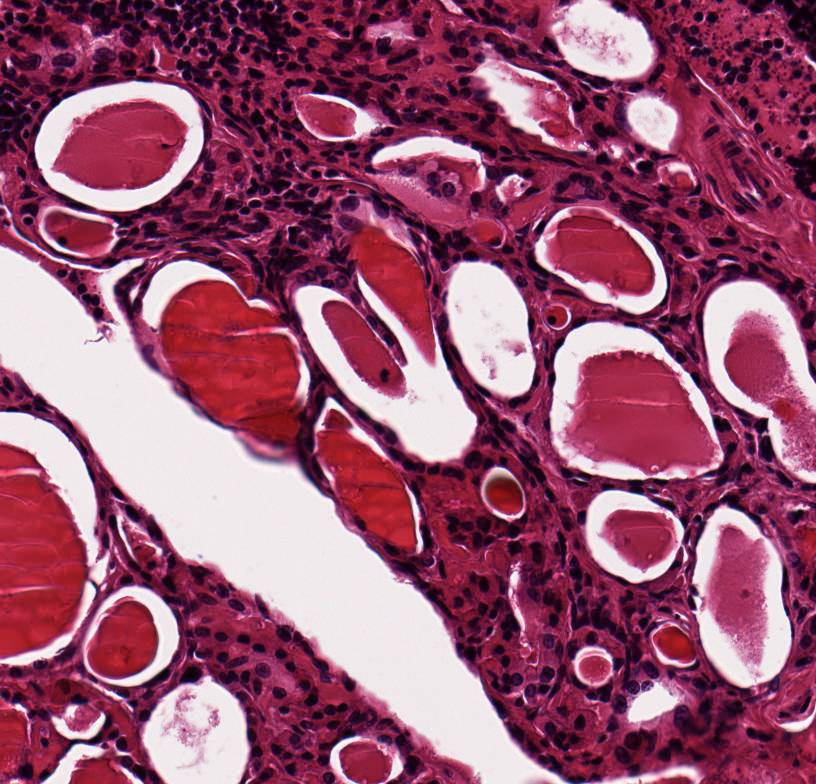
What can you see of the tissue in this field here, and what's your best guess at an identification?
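Look first at the rounded to oval follicles of varying size that fill the whole field; most hold dense, even red material. Each follicle has a single lining layer of flattened to cuboidal cells. Between the follicles the tissue is cellular, crowded with small dark nuclei rather than broad bands of collagen. No fat cells appear anywhere in the field. The tissue is thyroid.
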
